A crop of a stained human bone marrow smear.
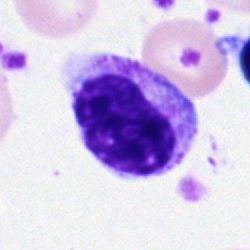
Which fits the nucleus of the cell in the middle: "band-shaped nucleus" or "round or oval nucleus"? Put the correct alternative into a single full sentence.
The shape of the nucleus is one compact round or oval mass.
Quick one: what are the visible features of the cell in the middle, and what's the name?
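Most of the cell is taken up by the nucleus, which sits toward the lower left. Its chromatin is dark purple and coarsely clumped, with paler gaps. A moderate rim of cytoplasm, widest along the upper right side, is sprinkled with fine pinkish-purple granules. This is a metamyelocyte.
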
